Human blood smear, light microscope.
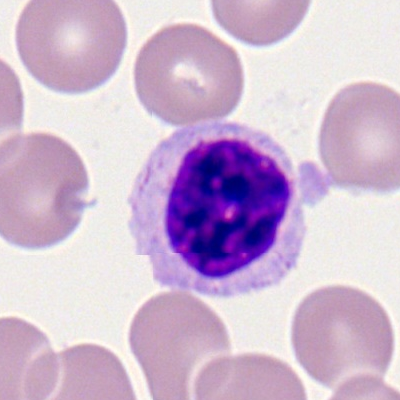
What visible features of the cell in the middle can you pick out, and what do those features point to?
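Look first at the outline of this cell: it is roughly round. Now the chromatin, which is dark purple and coarsely clumped into darker patches. Around the nucleus runs a rim of pale lilac-blue cytoplasm, and you can see it is widest on the left side. What you are looking at is a lymphocyte.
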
